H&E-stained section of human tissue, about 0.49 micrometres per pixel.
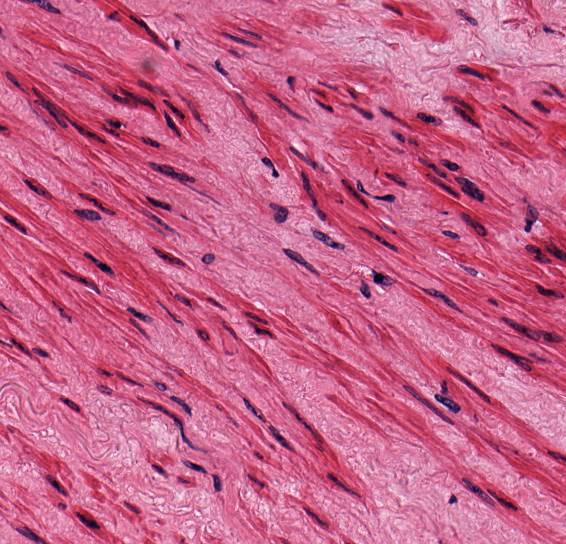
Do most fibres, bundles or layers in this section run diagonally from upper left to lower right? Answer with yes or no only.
Yes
